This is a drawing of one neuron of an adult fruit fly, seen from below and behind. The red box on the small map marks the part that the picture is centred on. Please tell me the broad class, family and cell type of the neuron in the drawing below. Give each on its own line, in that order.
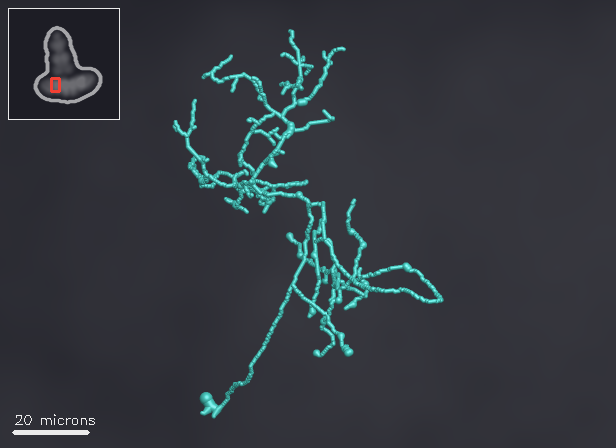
central-brain intrinsic neuron
hemilineage VLPl2_posterior
CB2877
